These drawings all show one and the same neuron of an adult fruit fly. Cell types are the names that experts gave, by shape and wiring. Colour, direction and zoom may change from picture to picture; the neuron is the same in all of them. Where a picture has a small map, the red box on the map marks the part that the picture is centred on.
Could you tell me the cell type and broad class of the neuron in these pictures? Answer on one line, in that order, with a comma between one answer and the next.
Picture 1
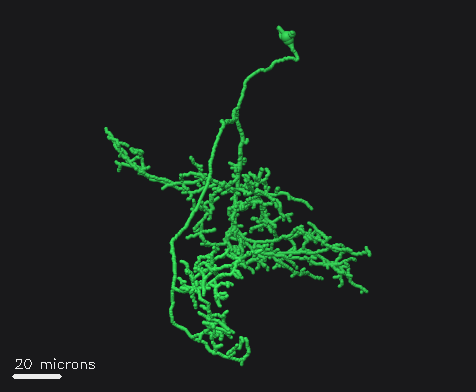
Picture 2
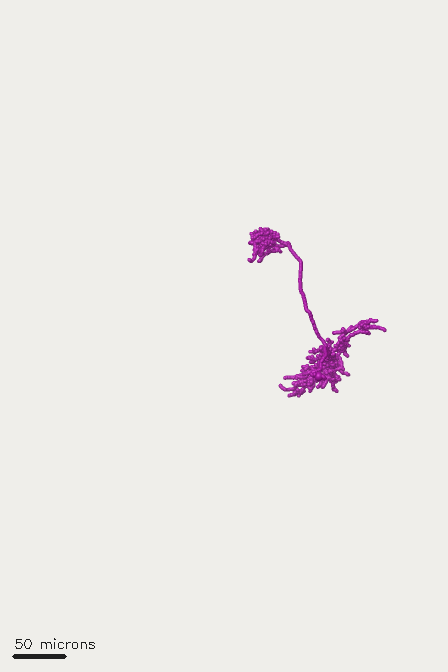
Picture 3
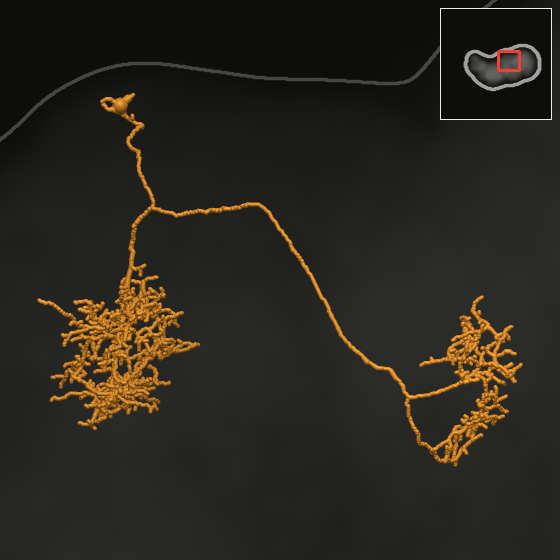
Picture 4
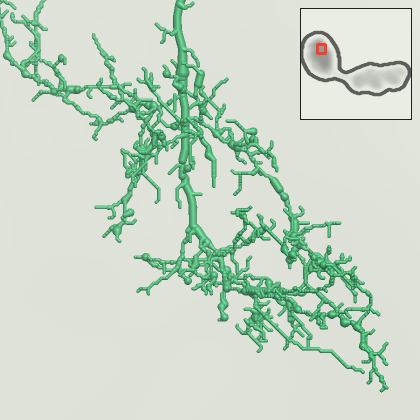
CL129, central-brain intrinsic neuron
